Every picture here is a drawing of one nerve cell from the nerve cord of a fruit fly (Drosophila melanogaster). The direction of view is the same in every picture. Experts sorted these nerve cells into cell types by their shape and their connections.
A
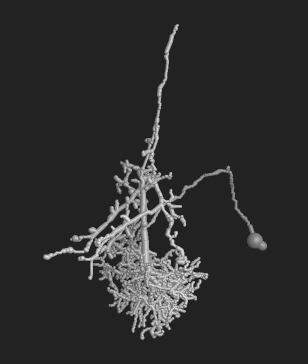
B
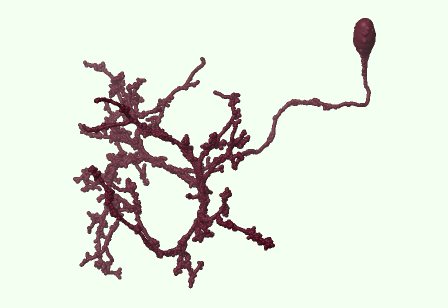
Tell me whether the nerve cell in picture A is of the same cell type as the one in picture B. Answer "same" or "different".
same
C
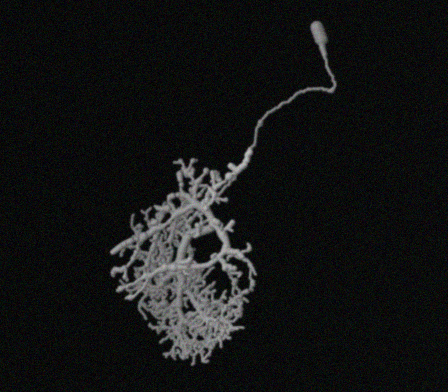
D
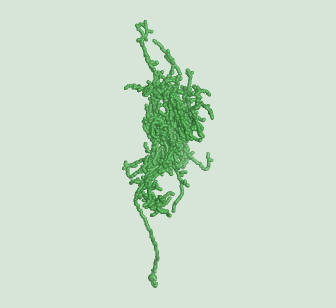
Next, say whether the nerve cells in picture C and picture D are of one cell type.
different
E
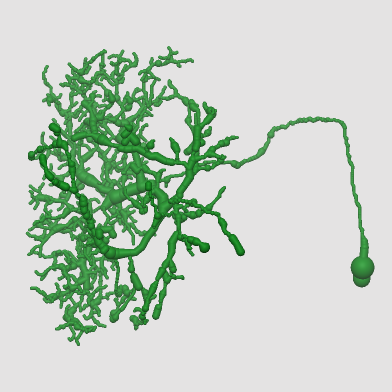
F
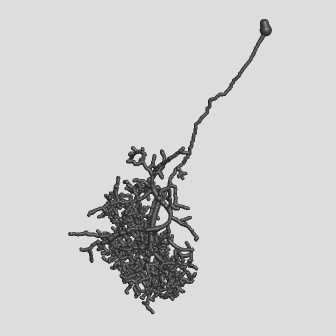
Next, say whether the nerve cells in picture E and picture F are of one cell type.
same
